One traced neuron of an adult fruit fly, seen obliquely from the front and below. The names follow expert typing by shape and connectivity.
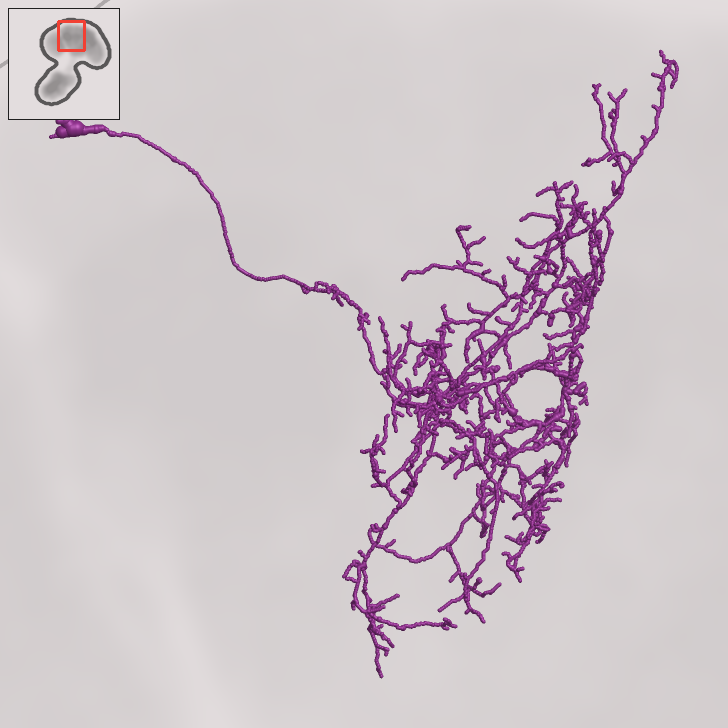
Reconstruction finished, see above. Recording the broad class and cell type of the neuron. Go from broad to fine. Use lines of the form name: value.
broad class: central-brain intrinsic neuron
cell type: LAL001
